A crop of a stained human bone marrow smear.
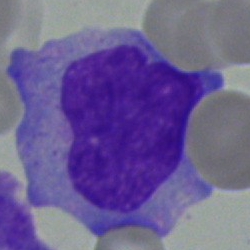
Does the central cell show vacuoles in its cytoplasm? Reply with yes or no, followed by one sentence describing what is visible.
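No. No vacuoles are seen in the cytoplasm.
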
